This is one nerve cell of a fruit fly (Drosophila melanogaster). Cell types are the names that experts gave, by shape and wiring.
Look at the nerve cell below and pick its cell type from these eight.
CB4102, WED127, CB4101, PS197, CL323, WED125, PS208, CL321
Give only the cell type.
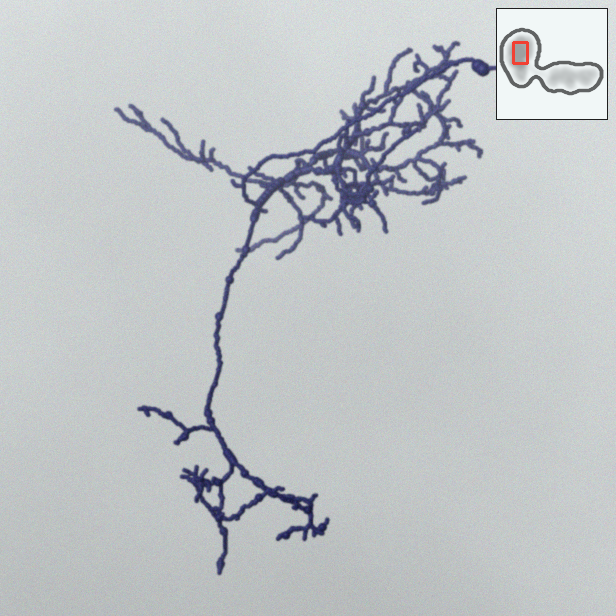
CB4101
